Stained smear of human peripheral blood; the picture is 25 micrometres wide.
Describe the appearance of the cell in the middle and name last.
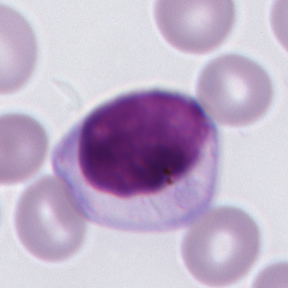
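At the top, the nucleus reaches the upper edge of the cell, leaving almost no cytoplasm above it. Its chromatin is dense and dark purple, with faint lighter patches that give a slightly mottled look. The cytoplasm is pale lilac-blue and largely clear, with no clear vacuoles. The cell is a large granular lymphocyte.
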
